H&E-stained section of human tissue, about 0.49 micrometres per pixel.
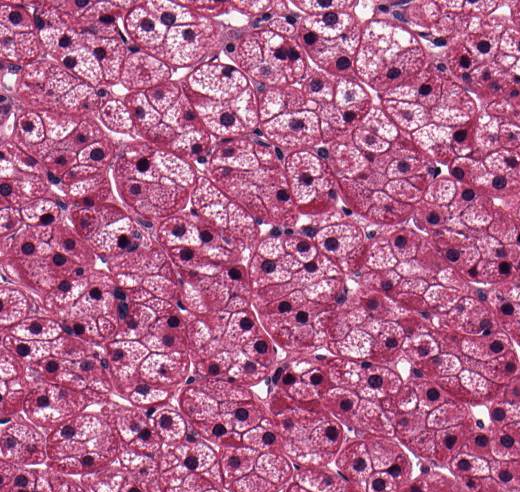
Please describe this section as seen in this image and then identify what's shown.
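Cells are arranged in nests and short cords divided by thin partitions. Cytoplasm is pale pink and finely vacuolated, with a foamy appearance; cell borders are sharply outlined throughout. Small, dark, flattened nuclei lie along the partitions. The tissue is adrenal gland.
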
